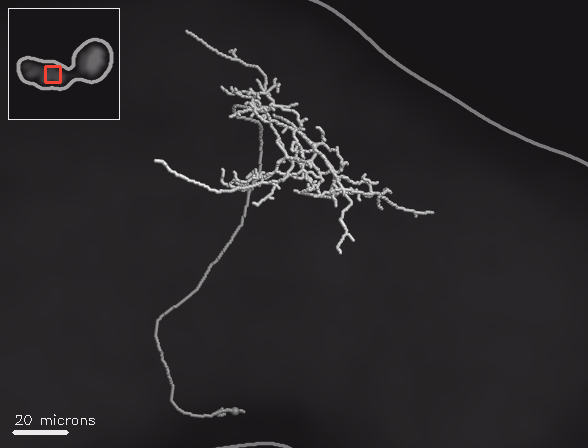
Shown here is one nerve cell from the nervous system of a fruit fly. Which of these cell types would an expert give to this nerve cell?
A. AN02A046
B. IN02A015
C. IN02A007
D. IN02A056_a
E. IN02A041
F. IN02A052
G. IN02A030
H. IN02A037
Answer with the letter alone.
H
